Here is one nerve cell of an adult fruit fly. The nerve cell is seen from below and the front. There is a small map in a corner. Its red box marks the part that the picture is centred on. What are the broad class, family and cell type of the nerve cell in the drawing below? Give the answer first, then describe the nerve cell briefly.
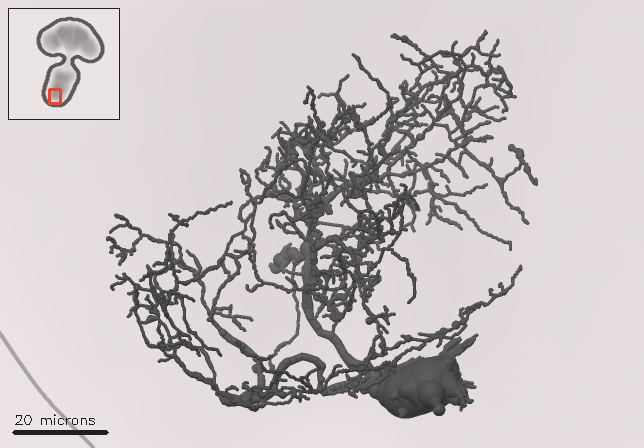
Its broad class is efferent neuron of the nerve cord. The family is hemilineage 00B. Its cell type is EN00B004. It lies in the nerve cord. By the scale bar it is about 95 microns wide in this view. More than a hundred branch ends can be seen.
